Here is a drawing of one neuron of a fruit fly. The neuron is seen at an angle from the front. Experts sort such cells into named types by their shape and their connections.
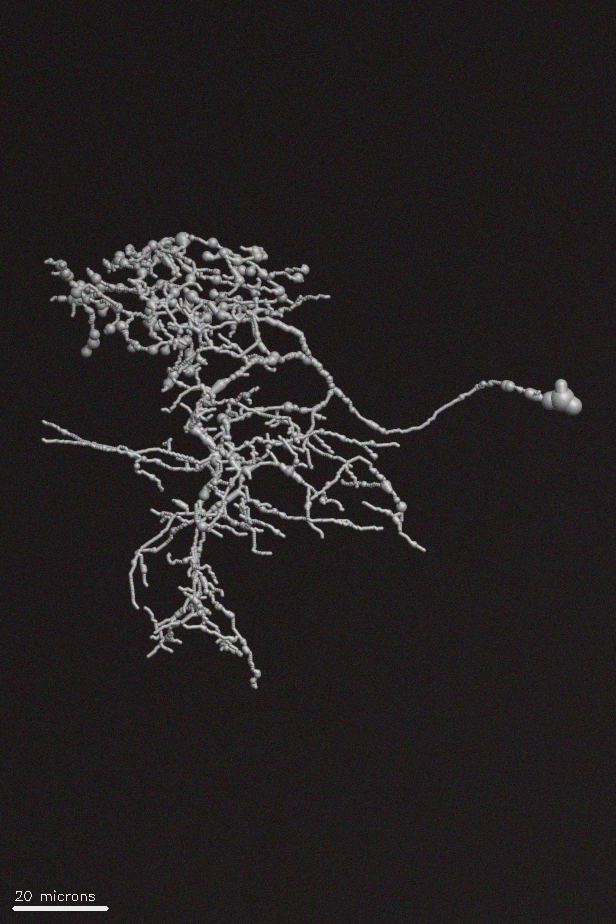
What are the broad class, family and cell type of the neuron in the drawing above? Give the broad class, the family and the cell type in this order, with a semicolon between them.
central-brain intrinsic neuron; hemilineage SLPpl1; SLP259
